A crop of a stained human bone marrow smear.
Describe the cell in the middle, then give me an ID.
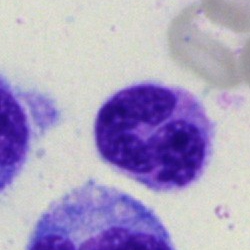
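A deep cleft runs into the nucleus from its upper edge, and the nucleus fills most of the cell. The rim of cytoplasm is widest on the right side and shows no vacuoles. The cell is a band neutrophil.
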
